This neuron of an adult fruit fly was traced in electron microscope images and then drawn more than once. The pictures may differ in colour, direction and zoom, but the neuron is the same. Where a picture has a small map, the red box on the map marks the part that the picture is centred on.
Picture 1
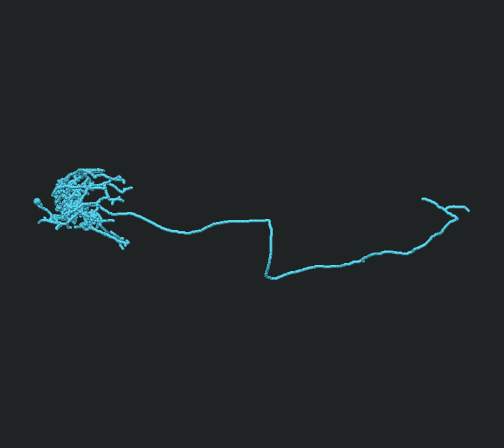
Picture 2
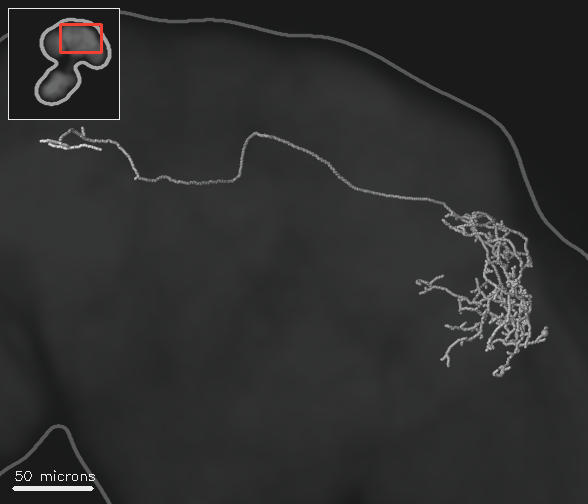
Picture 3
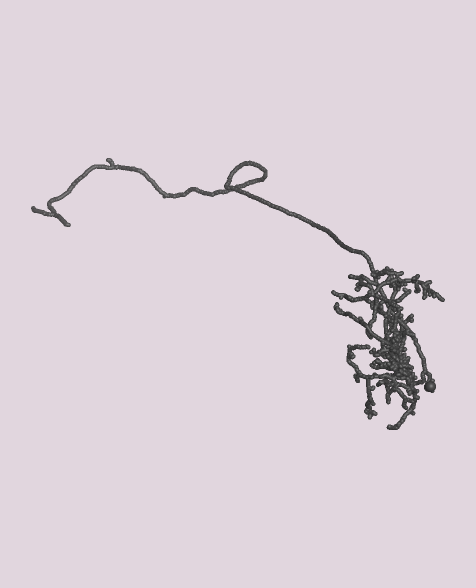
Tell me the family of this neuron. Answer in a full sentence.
The family is hemilineage VLPl&p2_lateral.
